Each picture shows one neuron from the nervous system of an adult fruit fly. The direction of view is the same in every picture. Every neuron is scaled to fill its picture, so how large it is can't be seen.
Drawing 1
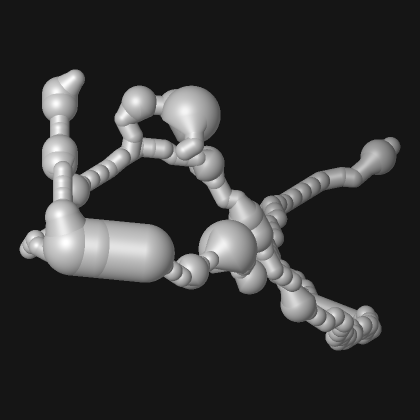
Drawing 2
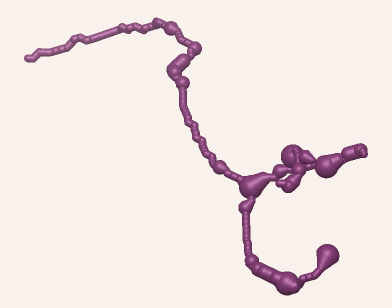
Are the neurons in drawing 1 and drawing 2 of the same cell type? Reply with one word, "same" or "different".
same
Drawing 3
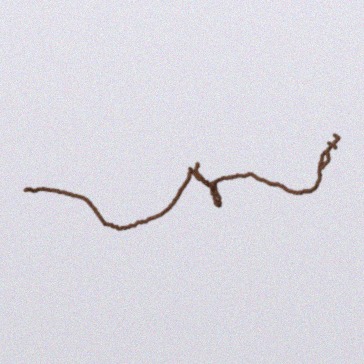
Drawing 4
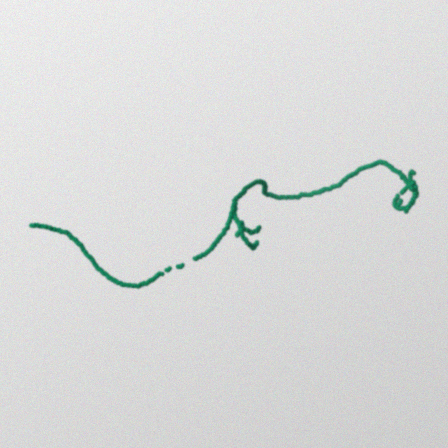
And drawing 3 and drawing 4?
same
